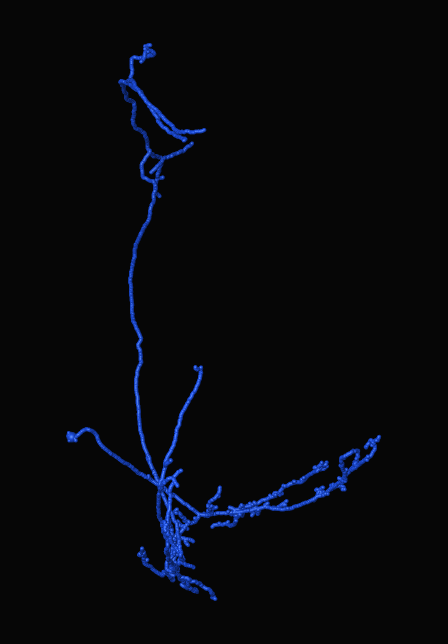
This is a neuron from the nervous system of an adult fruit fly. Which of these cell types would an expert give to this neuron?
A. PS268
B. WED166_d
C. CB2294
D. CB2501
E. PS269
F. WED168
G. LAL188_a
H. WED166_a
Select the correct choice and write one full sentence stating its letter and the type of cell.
The cell type to which the neuron belongs is option F, WED168.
